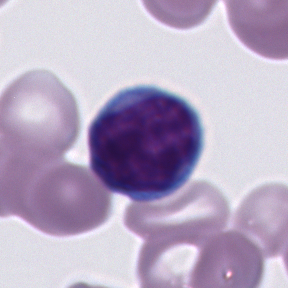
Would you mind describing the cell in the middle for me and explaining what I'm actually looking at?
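The nucleus is round, with no indentation and no visible nucleoli. Only a very thin rim of cytoplasm lies around it, and no granules are visible in that rim. Name: typical lymphocyte.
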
